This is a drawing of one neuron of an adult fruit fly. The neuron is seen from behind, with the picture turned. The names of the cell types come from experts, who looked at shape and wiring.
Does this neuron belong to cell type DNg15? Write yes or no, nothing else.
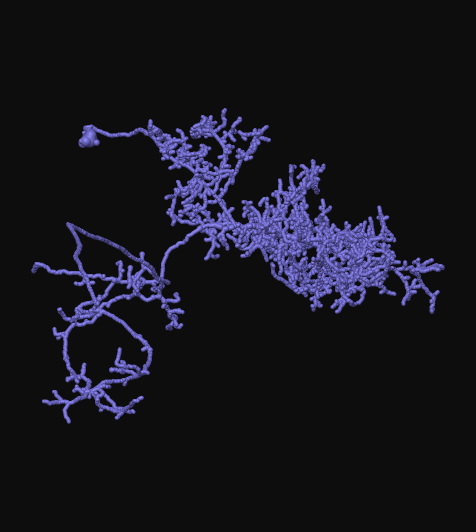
no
